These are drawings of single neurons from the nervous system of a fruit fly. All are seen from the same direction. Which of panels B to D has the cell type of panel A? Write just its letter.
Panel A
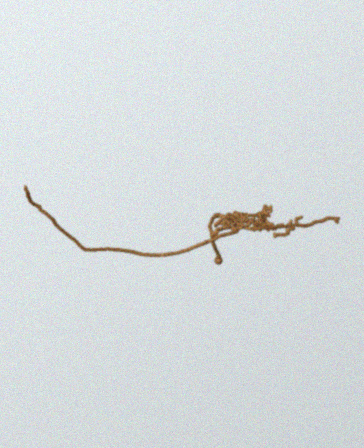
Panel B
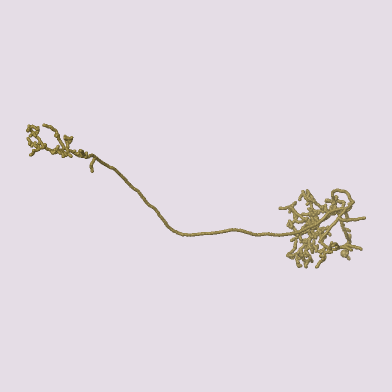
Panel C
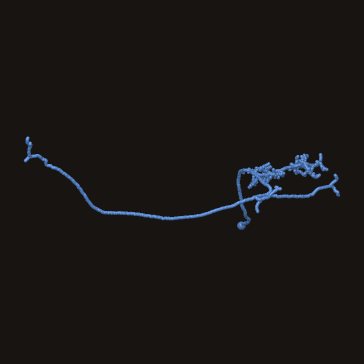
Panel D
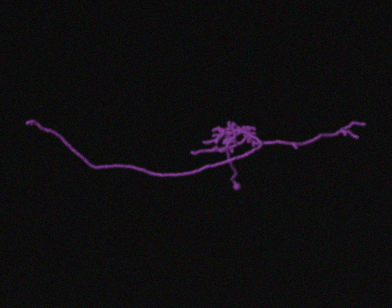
C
